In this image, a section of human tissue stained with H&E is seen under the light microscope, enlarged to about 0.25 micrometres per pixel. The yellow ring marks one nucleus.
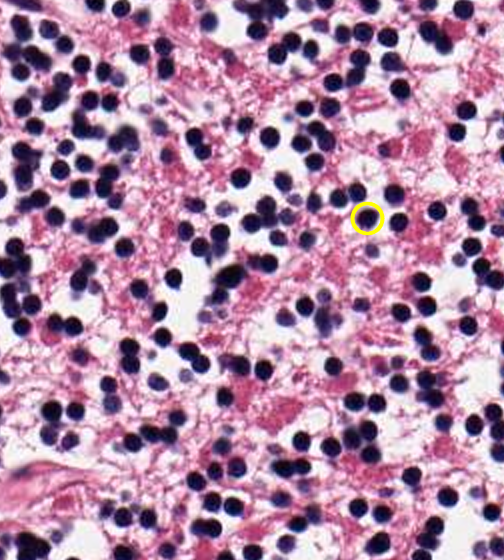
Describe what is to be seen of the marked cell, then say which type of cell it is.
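The nucleus is round with a smooth, regular outline. It is about the same size as the many round nuclei scattered around it. It is stained a dense, fairly even dark purple-black, with no internal detail standing out. It lies among many similar dark round nuclei that are crowded closely together but without any orderly row or pattern. This is a cerebellar granule cell.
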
